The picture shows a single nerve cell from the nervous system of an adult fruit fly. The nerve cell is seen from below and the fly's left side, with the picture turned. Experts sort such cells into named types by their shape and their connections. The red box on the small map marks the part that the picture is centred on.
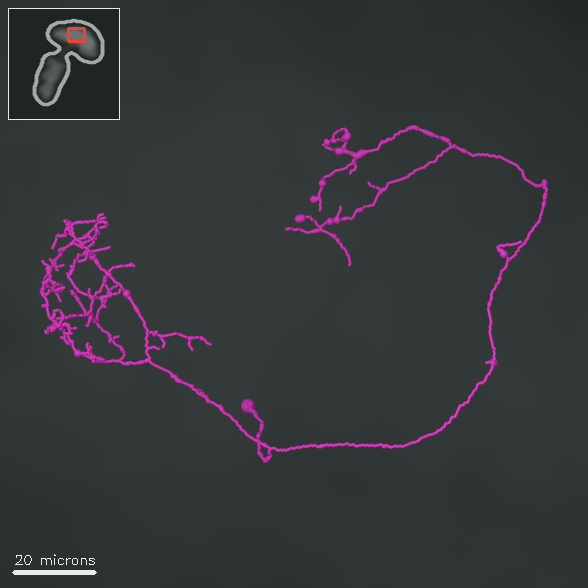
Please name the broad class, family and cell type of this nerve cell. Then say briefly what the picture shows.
It is a central-brain intrinsic neuron. Its family is hemilineage DL1_dorsal. It is of cell type LHPV5b2. It lies in the brain. By the scale bar it is about 130 microns wide in this view. Dozens of branch ends can be seen.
